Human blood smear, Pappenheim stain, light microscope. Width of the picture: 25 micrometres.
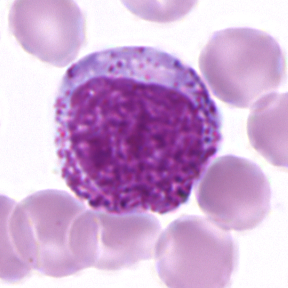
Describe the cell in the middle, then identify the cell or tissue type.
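I see a nucleus that is one single mass, with no lobes. Dark reddish-purple granules are scattered through the cytoplasm, and some lie over the nucleus as well. Between the granules at the top of the cell, the cytoplasm looks pale greyish-blue. I'd call it a myelocyte.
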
